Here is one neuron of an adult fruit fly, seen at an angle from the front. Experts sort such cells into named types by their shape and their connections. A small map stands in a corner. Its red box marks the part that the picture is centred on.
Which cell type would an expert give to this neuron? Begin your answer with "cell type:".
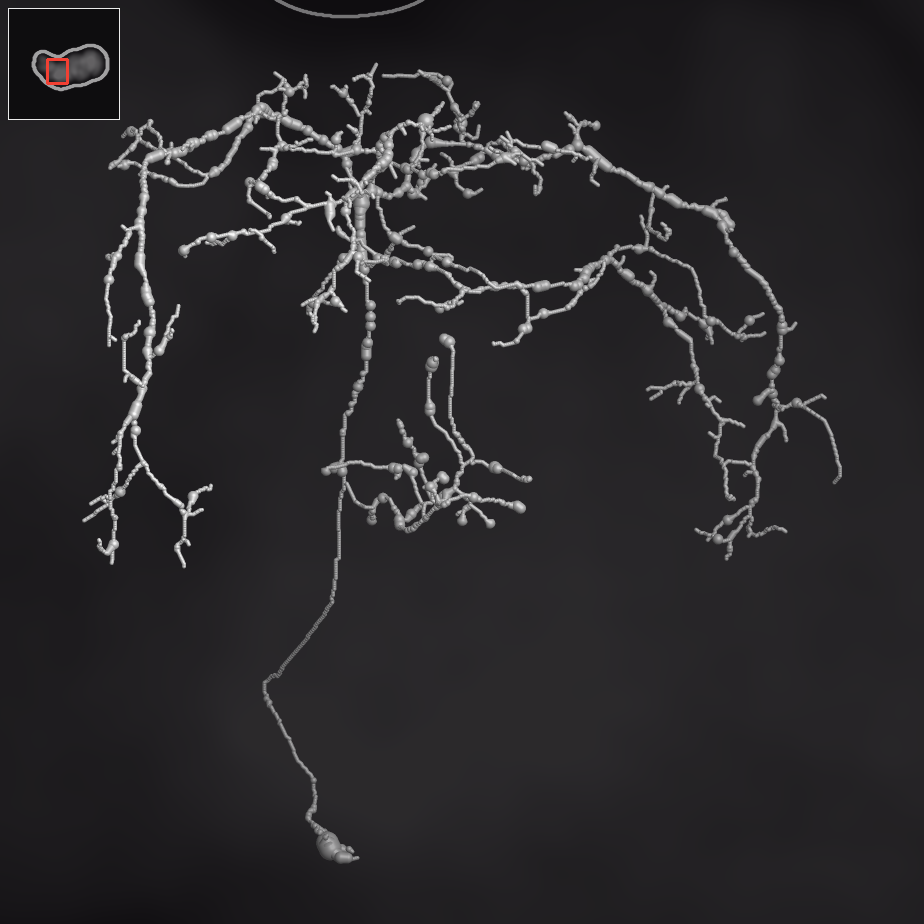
cell type: IN00A022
